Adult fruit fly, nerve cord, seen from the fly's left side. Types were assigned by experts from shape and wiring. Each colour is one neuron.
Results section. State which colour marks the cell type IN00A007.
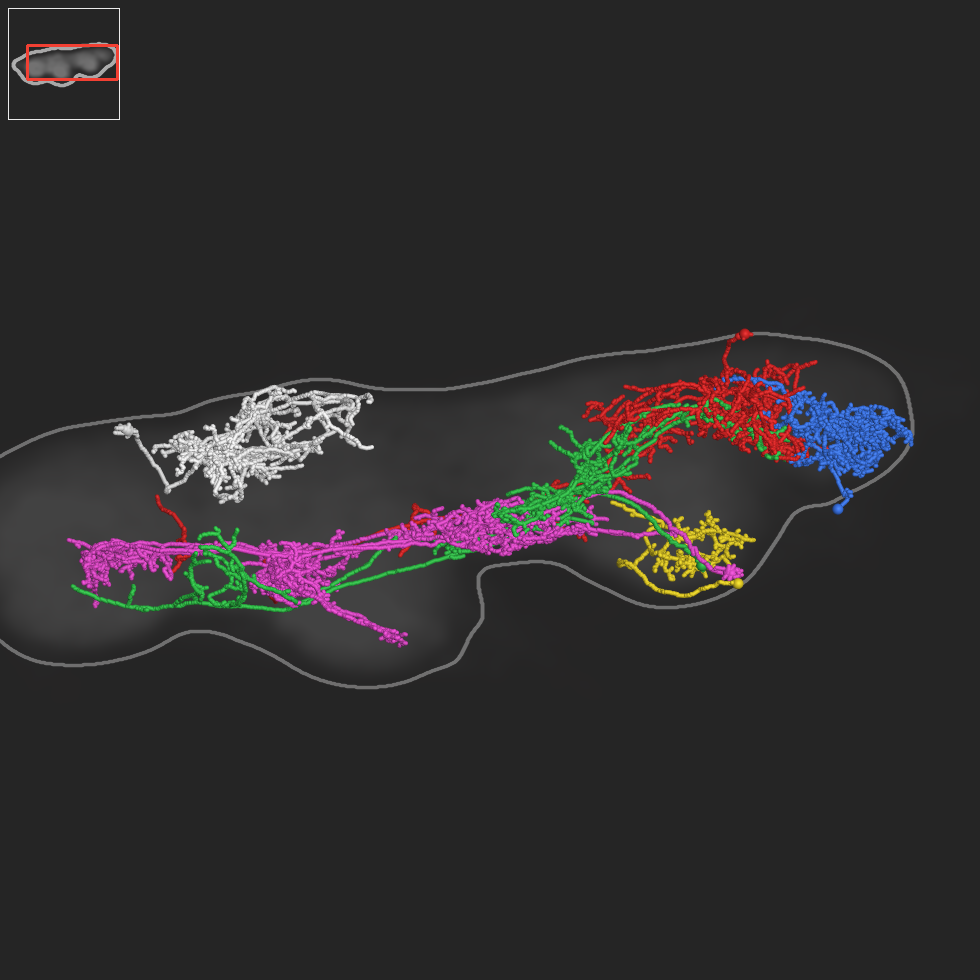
magenta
